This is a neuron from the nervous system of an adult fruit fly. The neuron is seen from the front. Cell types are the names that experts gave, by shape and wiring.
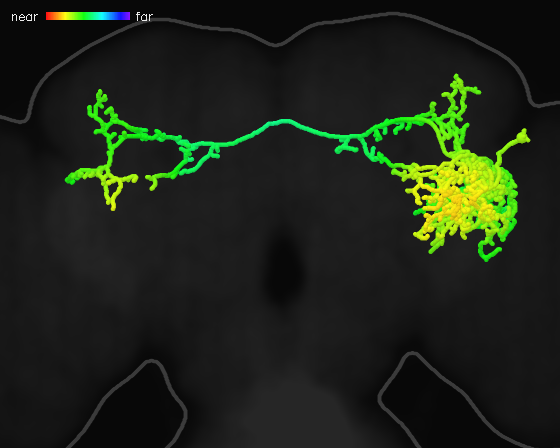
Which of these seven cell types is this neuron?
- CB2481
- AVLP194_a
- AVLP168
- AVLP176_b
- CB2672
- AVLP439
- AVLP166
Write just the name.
AVLP439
